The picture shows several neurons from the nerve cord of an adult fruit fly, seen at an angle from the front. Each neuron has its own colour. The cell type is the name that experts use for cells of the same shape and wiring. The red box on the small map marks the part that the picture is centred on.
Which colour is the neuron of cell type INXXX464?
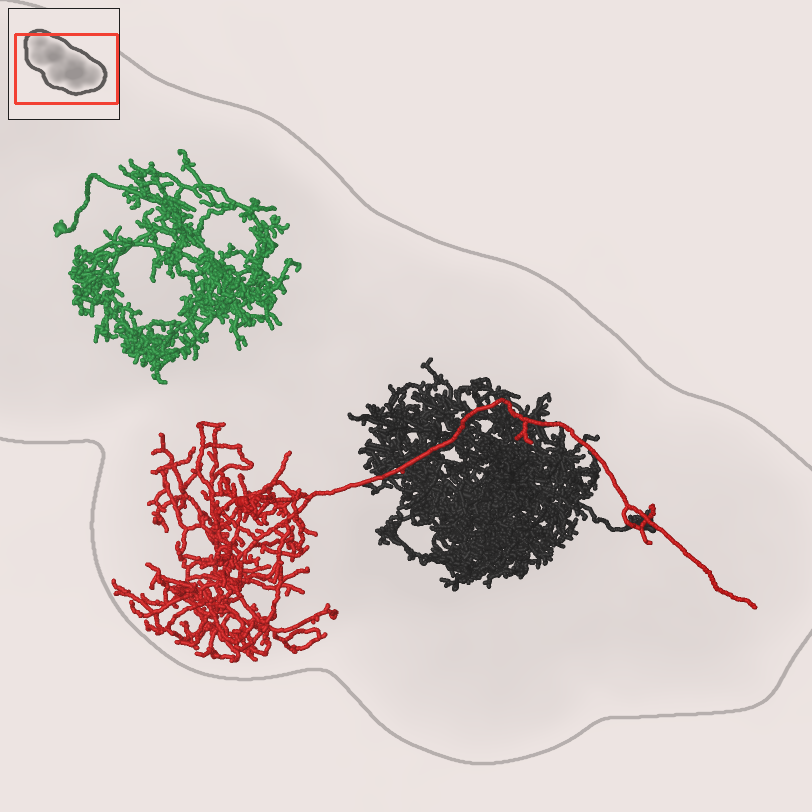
black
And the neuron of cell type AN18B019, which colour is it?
red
